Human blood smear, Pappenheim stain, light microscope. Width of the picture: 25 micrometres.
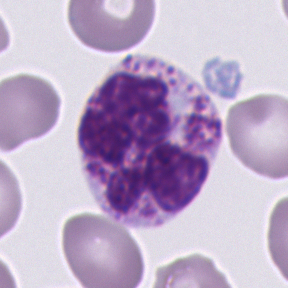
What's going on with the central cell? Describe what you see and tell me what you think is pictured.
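Roughly round outline with a smooth edge, dark purple chromatin in coarse clumps, and pale lilac-grey cytoplasm with scattered dark purple granules in it. That's a basophil.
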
